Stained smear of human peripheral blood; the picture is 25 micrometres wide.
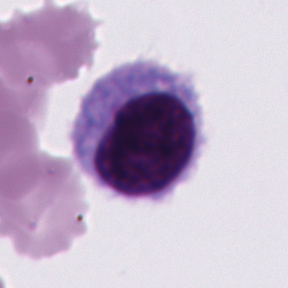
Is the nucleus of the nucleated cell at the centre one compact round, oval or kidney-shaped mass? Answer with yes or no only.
Yes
